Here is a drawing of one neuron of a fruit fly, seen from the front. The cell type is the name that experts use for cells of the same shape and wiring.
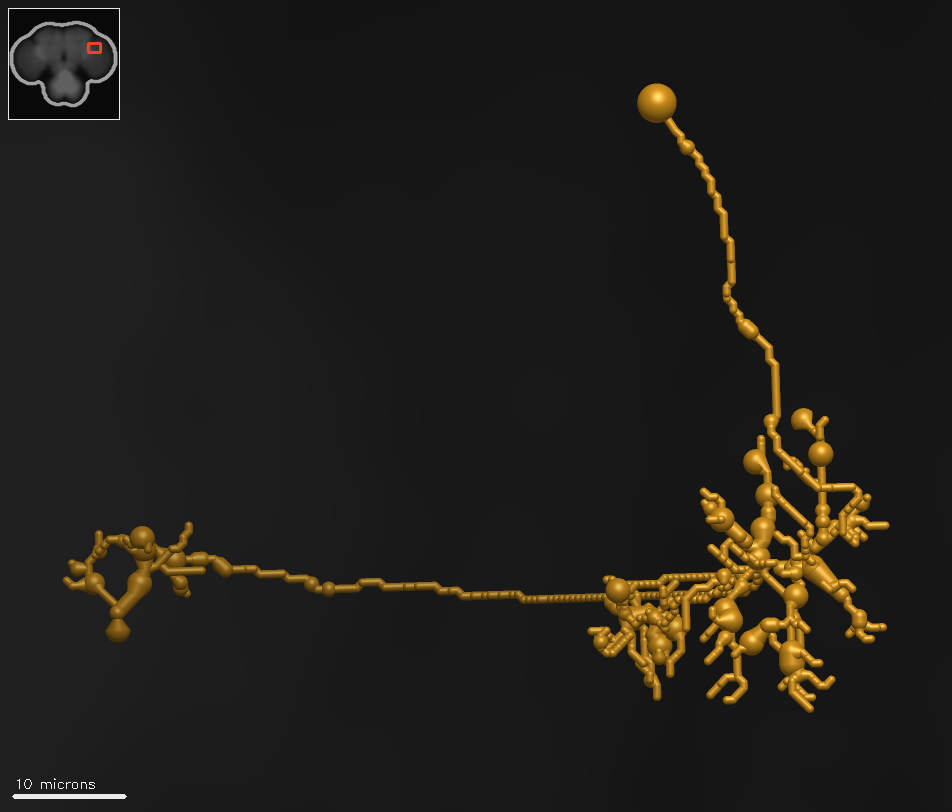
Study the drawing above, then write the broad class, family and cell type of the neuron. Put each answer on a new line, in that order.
optic-lobe intrinsic neuron
Tm
Tm6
